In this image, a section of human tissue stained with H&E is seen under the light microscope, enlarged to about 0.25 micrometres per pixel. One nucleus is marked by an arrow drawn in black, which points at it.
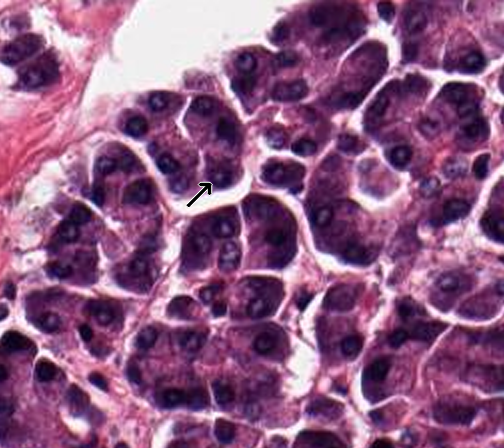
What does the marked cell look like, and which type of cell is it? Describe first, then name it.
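The cytoplasm is deep purple and finely granular, with no clear vacuoles. The cell sits within a rounded cluster of similar closely packed cells. A clear pale space outlines the cluster and separates it from neighbouring clusters. Type of cell: pancreatic acinar cell.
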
